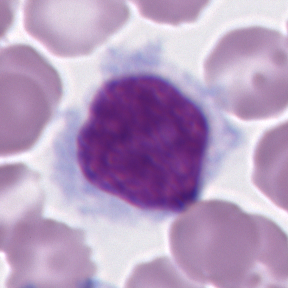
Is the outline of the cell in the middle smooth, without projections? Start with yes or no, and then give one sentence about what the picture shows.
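No. The outer border of the cell is irregular and ragged rather than smooth.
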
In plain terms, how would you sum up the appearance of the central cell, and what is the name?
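Cytoplasm pale greyish blue; no granules seen. Chromatin dark purple, dense, slightly clumped throughout. No distinct nucleolus visible. Hairy cell.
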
